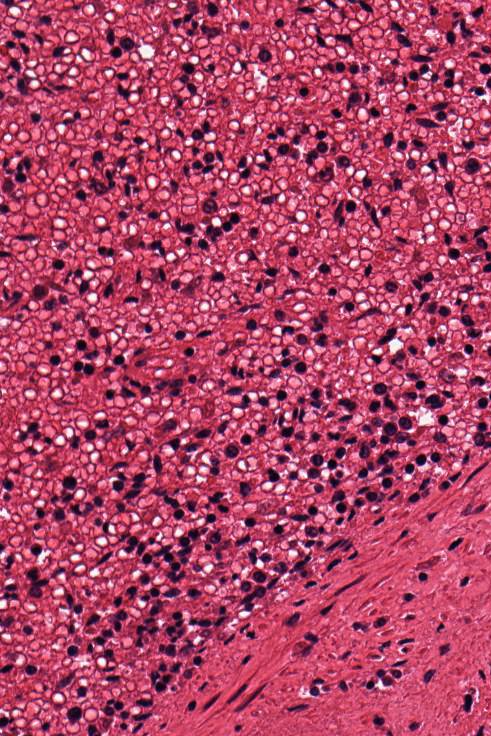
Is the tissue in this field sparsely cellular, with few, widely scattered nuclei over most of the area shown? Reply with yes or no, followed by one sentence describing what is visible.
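No. Most of the field is taken up by a diffuse, unbroken sheet of small closely packed cells with no lobules or nests.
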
